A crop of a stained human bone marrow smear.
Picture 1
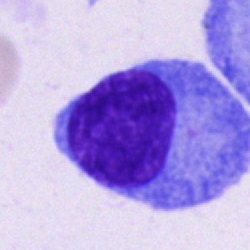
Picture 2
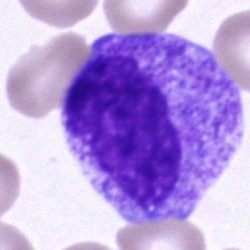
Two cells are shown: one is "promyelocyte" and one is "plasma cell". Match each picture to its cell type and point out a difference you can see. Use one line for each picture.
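Picture 1 shows a plasma cell: The cytoplasm shows no visible granules.
Picture 2 shows a promyelocyte: The cytoplasm is densely scattered with fine purple granules.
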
